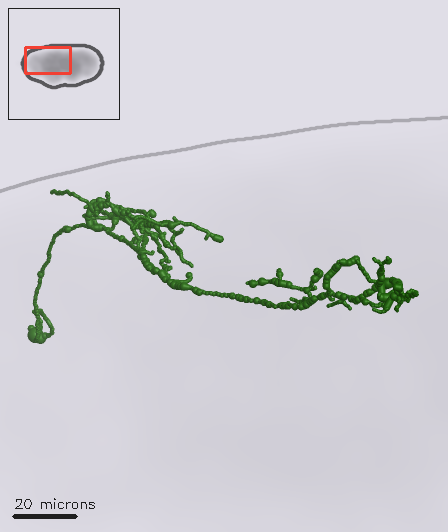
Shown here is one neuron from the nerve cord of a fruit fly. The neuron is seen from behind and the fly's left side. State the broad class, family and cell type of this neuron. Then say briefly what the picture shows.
Its broad class is nerve-cord intrinsic neuron. The family is hemilineage 16B. The cell type is IN16B046. By the scale bar it is about 130 microns wide in this view. In this view it is more than twice as wide as it is tall.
